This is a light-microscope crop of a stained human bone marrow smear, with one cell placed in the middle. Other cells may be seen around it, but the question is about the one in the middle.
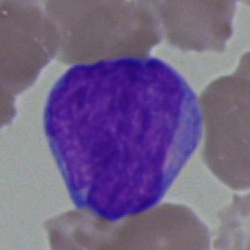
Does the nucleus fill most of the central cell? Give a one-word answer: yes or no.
Yes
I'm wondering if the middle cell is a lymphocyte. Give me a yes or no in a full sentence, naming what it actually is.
No, wrong label: the middle cell is a blast instead of a lymphocyte.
